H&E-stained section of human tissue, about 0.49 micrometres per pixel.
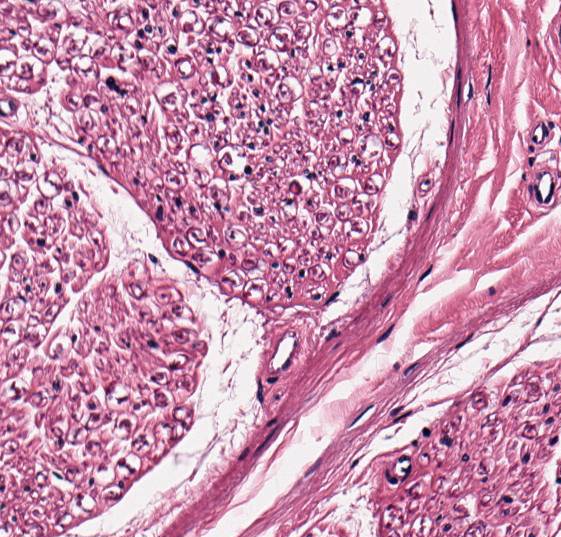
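tibial nerve, haematoxylin and eosin stained section. Each bundle has a thin pink edging layer of flattened cells setting it off from the surrounding tissue. Diagonal band, upper right to lower centre: wavy pink fibres, elongated dark nuclei. Between left and upper bundles: loose, pale, wispy tissue with open clear spaces. Just below centre, within the diagonal band: small vessel, open empty lumen.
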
